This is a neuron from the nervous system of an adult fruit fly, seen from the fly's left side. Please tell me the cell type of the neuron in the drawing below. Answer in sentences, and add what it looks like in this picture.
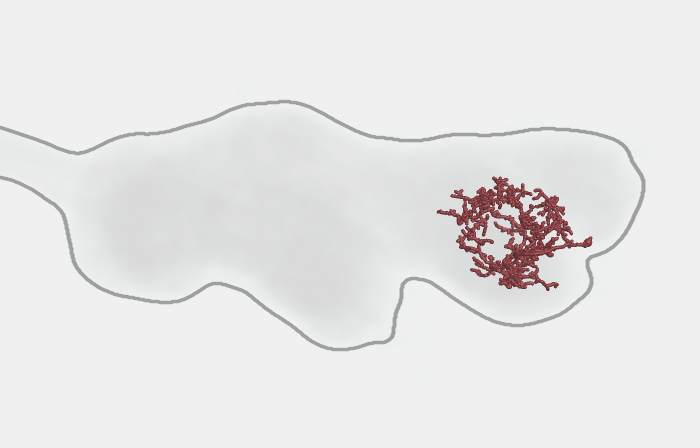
It is of cell type IN17A052. Its broad class is nerve-cord intrinsic neuron. The cell body is on the right of the picture. As drawn here it is wider than it is tall.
